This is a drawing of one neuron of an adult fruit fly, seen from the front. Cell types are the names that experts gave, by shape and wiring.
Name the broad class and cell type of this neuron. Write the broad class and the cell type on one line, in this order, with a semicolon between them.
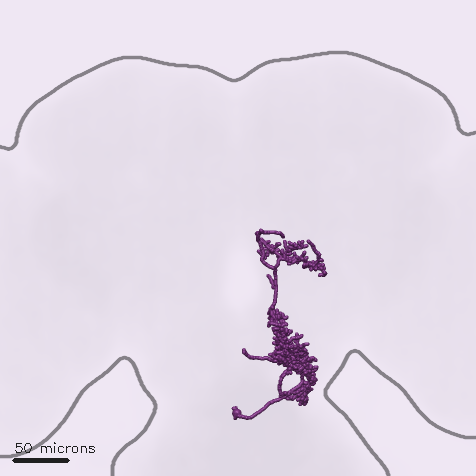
central-brain intrinsic neuron; GNG569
